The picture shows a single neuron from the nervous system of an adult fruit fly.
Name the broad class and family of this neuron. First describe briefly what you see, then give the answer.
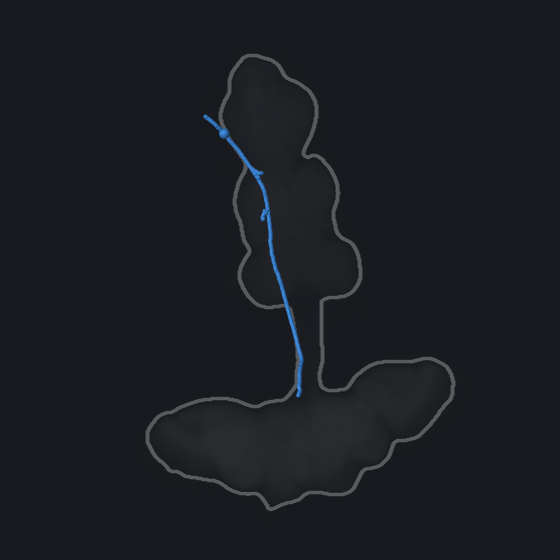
It reaches both the brain and the nerve cord, passing through the neck. In this view it is more than twice as tall as it is wide. Its broad class is sensory neuron ascending to the brain. The name of its family is class mechanosensory proprioceptive.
